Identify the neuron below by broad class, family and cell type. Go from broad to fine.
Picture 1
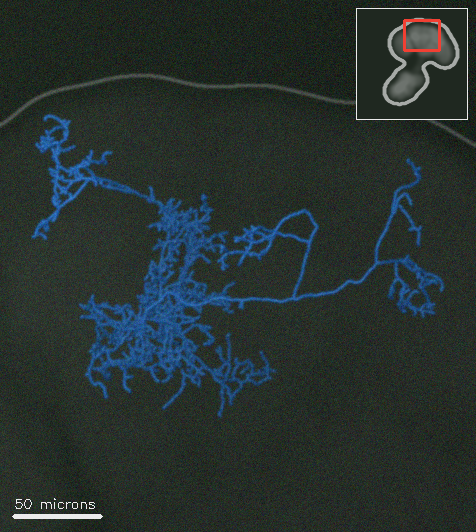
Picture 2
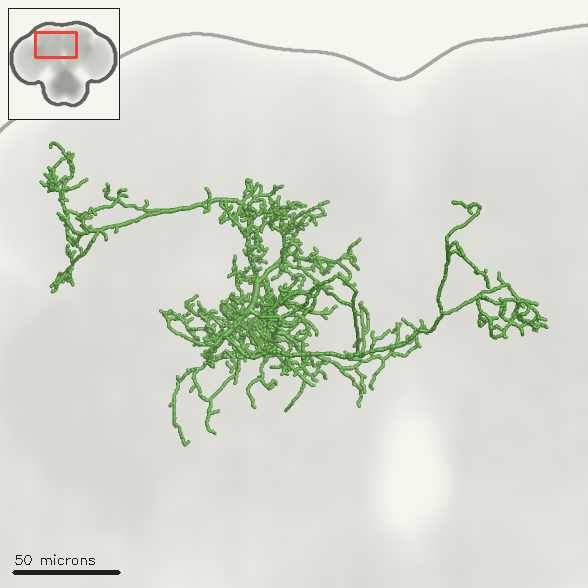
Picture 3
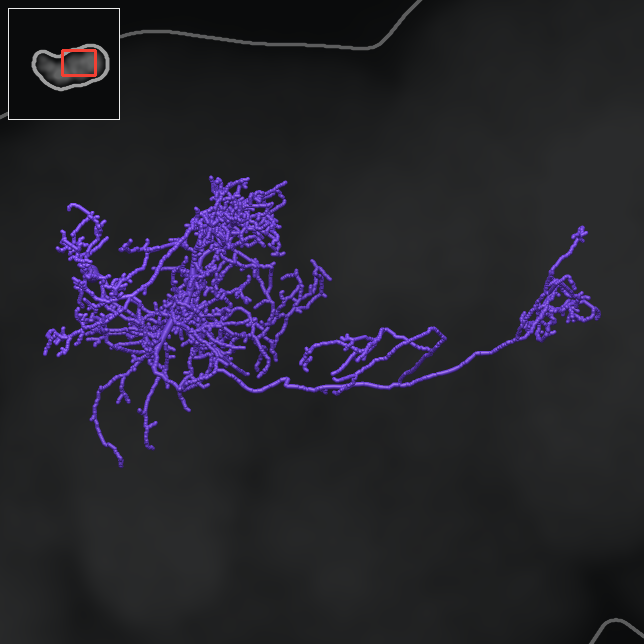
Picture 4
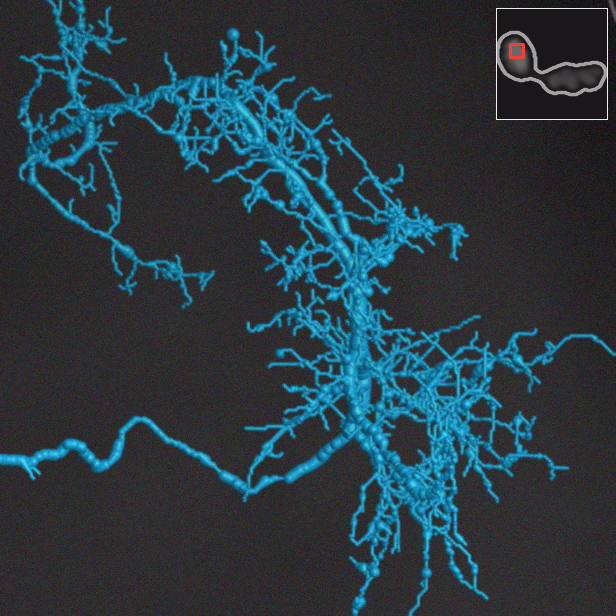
central-brain intrinsic neuron; hemilineage SMPpv2_ventral; CL308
